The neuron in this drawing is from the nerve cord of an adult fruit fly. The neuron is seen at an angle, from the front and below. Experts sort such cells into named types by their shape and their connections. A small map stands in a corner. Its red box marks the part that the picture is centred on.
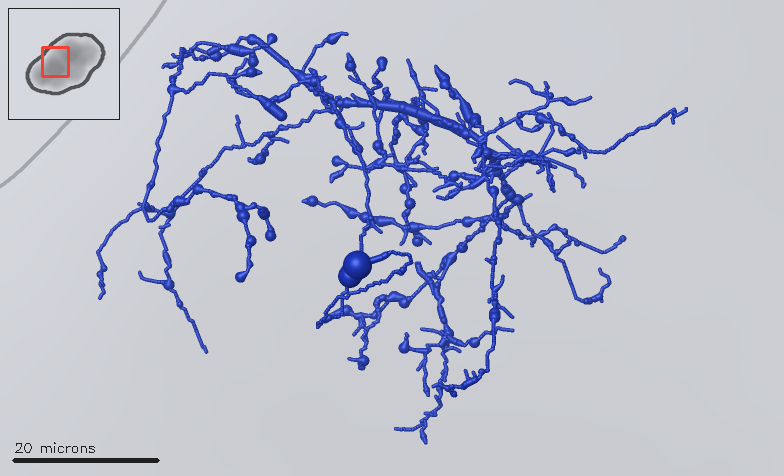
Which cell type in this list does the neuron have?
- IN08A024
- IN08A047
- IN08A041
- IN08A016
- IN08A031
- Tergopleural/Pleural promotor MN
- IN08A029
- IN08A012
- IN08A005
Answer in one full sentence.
As its cell type, this neuron has IN08A029.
